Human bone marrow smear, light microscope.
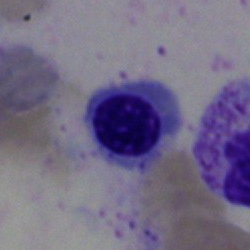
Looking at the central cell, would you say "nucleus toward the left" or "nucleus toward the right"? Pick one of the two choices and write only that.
Nucleus toward the left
